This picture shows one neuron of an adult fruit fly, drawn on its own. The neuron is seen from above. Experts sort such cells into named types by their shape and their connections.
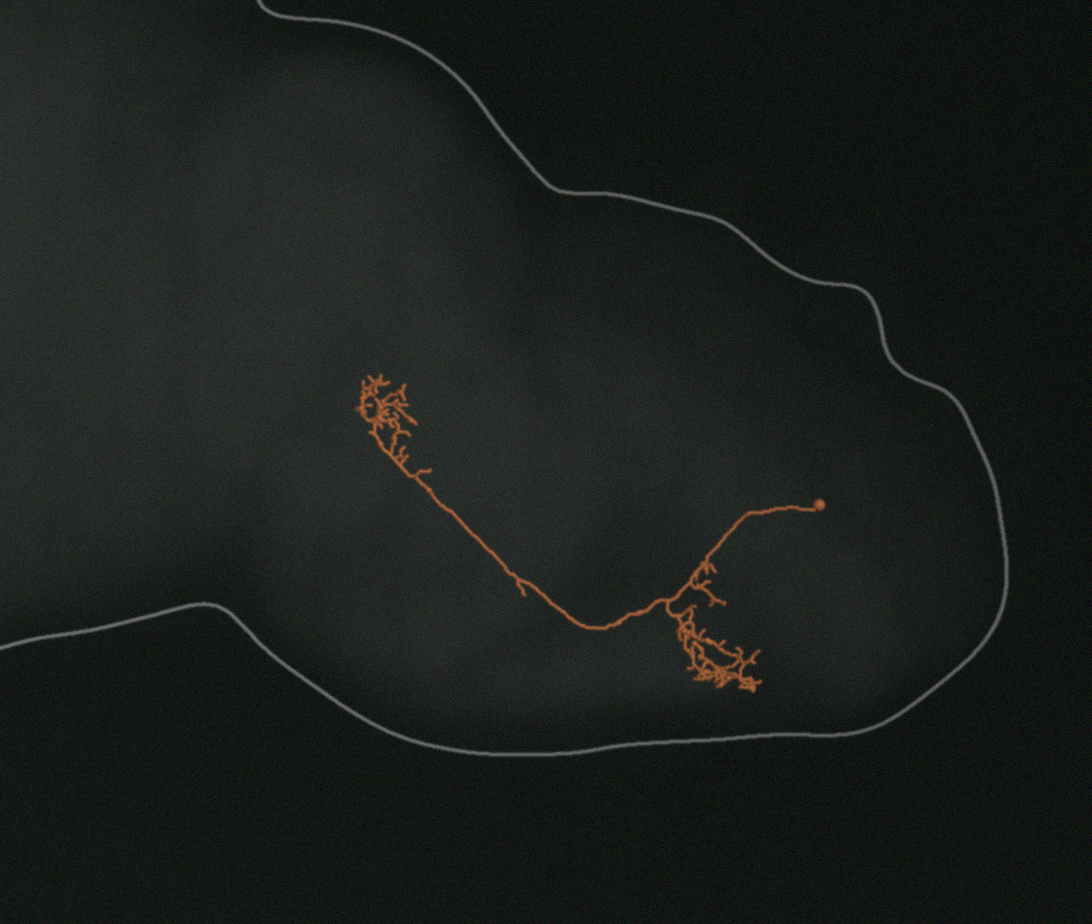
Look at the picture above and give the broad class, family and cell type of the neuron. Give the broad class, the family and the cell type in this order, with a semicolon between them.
optic-lobe intrinsic neuron; TmY; TmY21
